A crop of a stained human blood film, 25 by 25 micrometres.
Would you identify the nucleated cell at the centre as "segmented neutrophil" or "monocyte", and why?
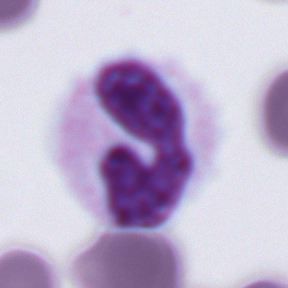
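That's a segmented neutrophil. What settles it is the cytoplasm, which is pale pink.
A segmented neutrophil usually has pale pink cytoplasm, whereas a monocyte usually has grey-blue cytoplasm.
Beyond that, the nucleus is bent into an upper and a lower lobe joined on the right side, the chromatin is dark purple and coarsely clumped, and fine pink granules sit in the cytoplasm.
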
